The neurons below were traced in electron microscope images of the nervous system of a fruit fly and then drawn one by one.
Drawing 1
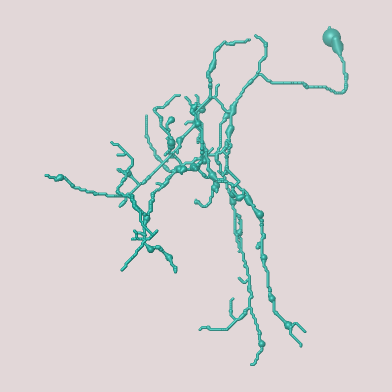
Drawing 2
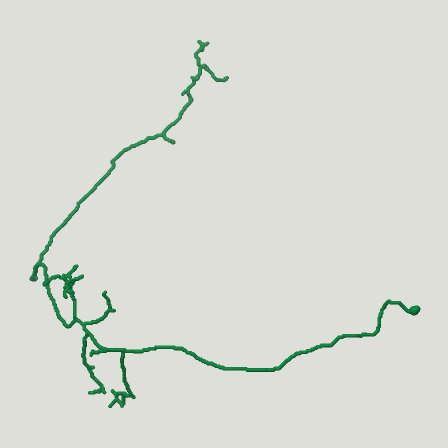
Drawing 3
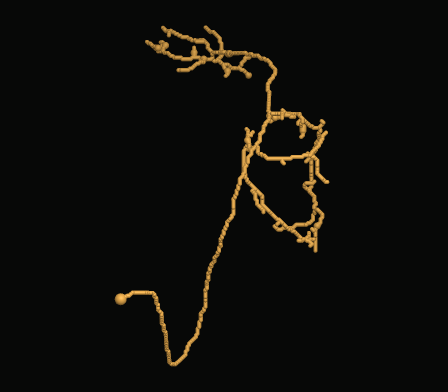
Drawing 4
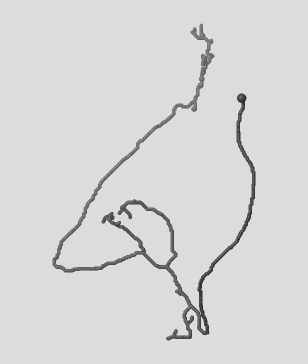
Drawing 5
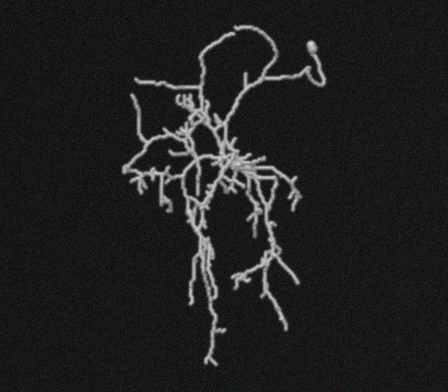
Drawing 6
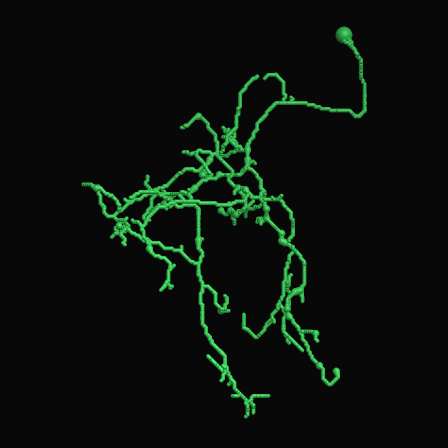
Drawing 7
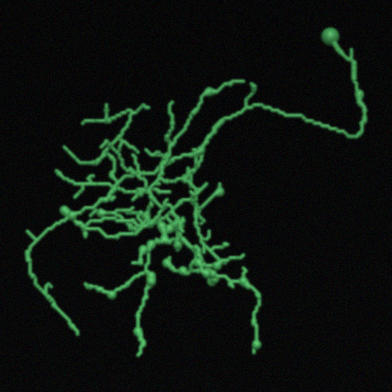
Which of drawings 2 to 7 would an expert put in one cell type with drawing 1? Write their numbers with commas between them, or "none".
5, 6, 7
